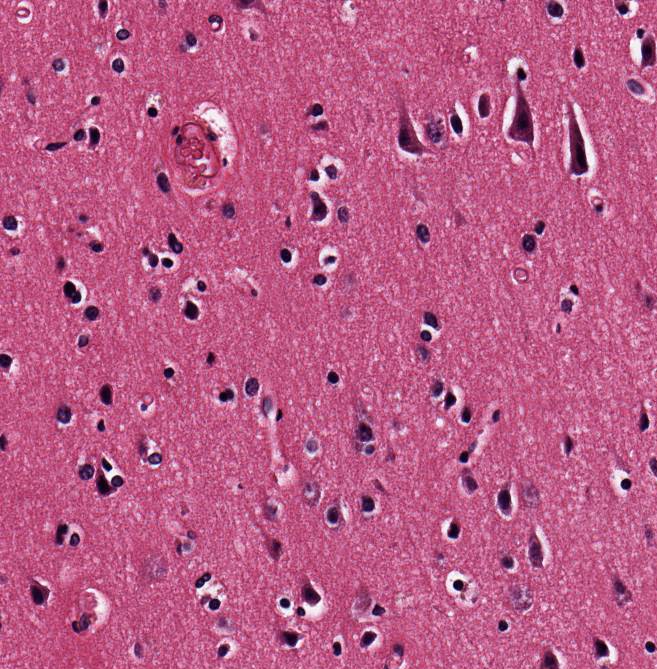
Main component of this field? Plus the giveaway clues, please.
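Mainly cerebral cortex: a uniform pink, finely granular meshwork with cells scattered singly, mostly small, round, dark nuclei with scant cytoplasm. At upper right, a few pyramidal neurons have triangular cell bodies whose main process points toward the top.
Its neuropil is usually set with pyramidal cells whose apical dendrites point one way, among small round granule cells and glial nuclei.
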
